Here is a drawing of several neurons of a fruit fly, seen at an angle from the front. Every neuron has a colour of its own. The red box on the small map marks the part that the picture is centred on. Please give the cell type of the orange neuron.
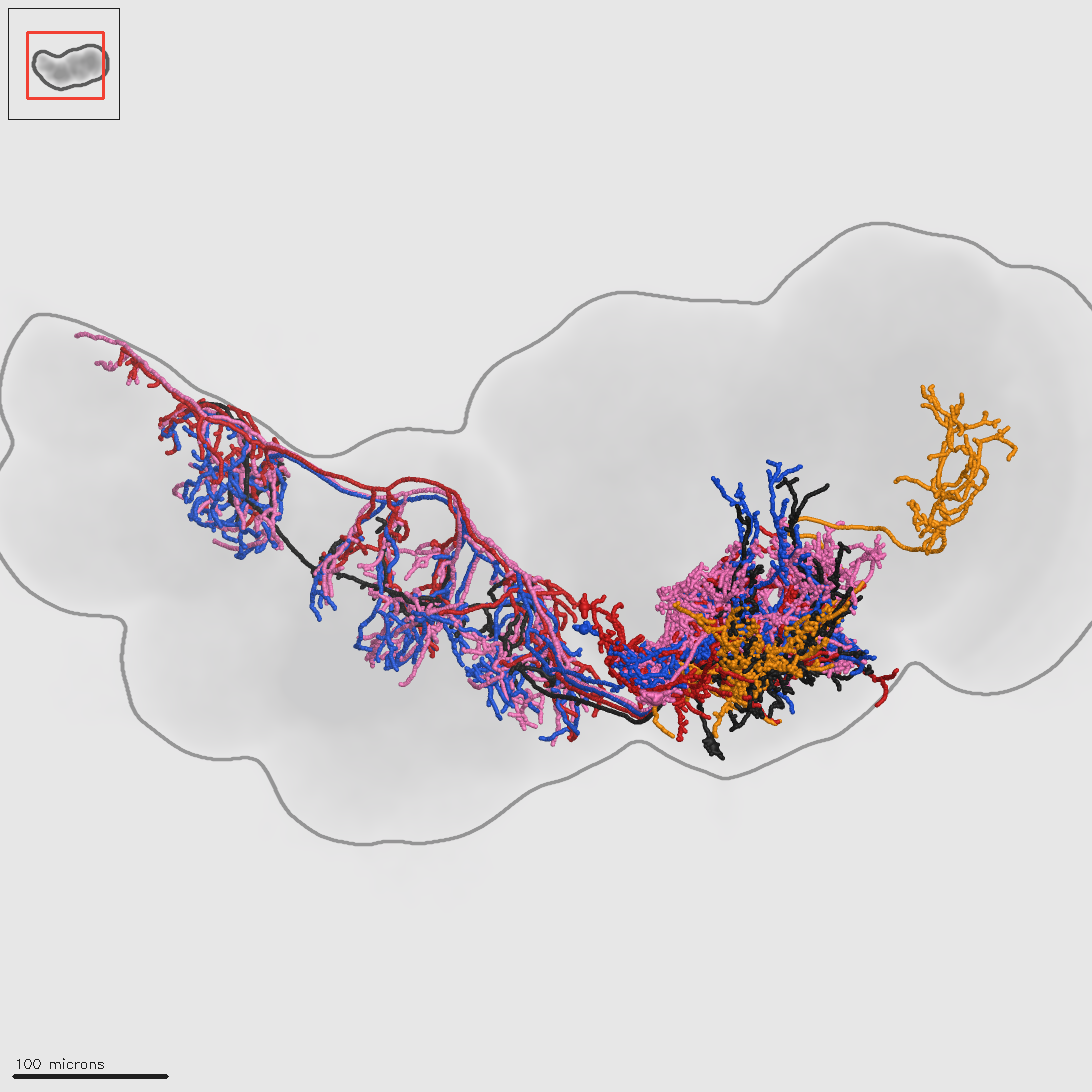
GNG313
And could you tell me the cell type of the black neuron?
DNge063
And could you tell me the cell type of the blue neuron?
DNge073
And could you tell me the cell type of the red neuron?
DNge048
